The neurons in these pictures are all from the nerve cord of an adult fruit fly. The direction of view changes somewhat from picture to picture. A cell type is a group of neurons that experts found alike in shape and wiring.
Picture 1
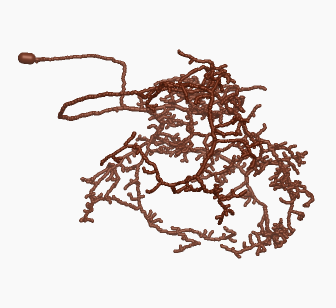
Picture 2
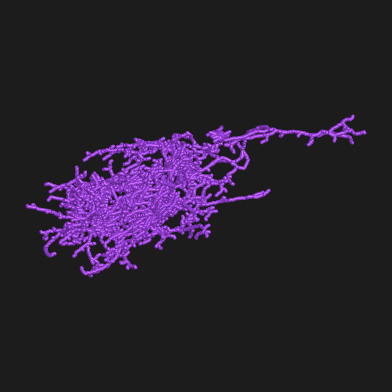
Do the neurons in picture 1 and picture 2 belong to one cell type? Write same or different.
different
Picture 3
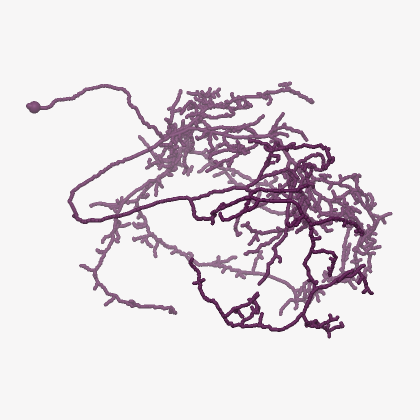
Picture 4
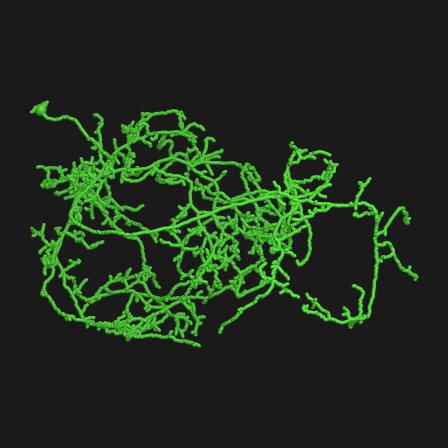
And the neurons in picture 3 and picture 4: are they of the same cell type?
different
